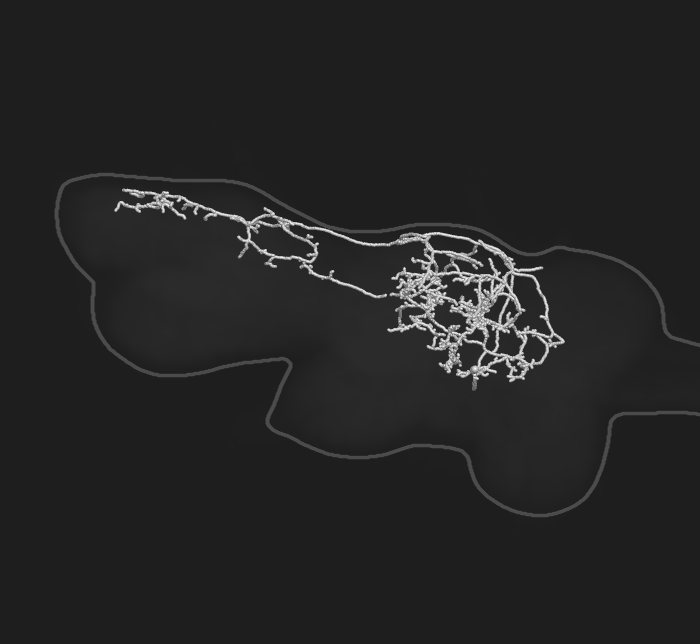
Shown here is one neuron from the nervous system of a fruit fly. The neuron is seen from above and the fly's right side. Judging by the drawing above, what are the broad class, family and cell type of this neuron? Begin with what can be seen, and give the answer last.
It is in the nerve cord and does not reach the brain. The picture shows dozens of branch ends. This is a nerve-cord intrinsic neuron. The family is hemilineage 19B. Its cell type is IN19B020.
